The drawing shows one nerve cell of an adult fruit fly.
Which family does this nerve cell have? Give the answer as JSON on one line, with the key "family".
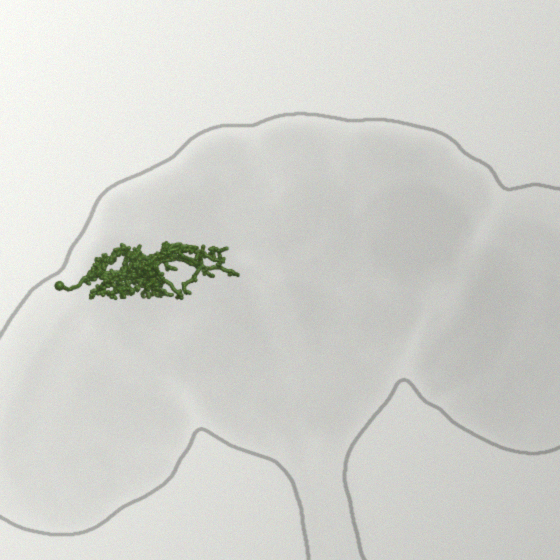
{"family": "hemilineage VLPl2_medial"}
